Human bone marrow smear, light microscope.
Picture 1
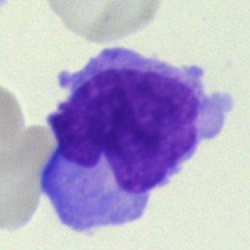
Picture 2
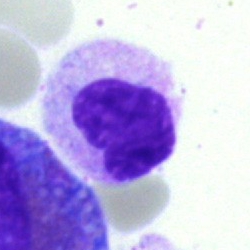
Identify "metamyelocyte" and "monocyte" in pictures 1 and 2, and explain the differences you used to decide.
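Picture 1: monocyte. Picture 2: metamyelocyte. Outline: irregular in picture 1, with small knob-like blebs along the upper and right edges; roughly round and smooth in picture 2. Nucleus: a notch cut into the lower border in picture 1; indented and kidney-like in picture 2, lying off-centre toward the right. Chromatin: dark purple in both, mottled with paler patches between darker clumps in picture 1, coarsely clumped in picture 2.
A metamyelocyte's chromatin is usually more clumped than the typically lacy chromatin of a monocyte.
Cytoplasm in picture 1: pale lavender-blue, mostly below and left of the nucleus, with no distinct granules and no clear vacuoles. No nucleoli visible in picture 2. A larger, deep blue-staining cell touches the picture 2 cell at the lower left.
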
